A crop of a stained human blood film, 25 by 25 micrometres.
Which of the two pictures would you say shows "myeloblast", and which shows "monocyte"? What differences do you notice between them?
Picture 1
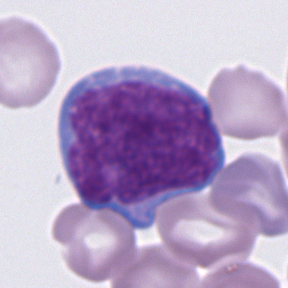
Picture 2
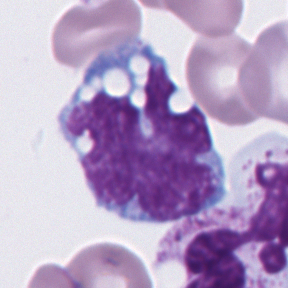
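You're looking at a myeloblast in picture 1 and a monocyte in picture 2. The quickest difference to spot is the cluster of several round clear vacuoles along the monocyte's upper edge.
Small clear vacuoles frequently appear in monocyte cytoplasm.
Now turn to the myeloblast's nucleus: a single broad oval mass without lobes, about 13 micrometres across in a cell of about 14 micrometres, filling about 70% of the cell's area.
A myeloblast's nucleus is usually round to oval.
The outlines differ as well: the myeloblast is rounded but uneven, with a bulge of cytoplasm at its lower edge, while the monocyte's outline is irregular rather than smoothly round. Neither cell shows granules: none are visible in the myeloblast's cytoplasm, and the monocyte's has no distinct ones. Their neighbours differ too, with red cells touching the myeloblast along its lower and right edges and a granulated nucleated cell touching the monocyte's lower right edge.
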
